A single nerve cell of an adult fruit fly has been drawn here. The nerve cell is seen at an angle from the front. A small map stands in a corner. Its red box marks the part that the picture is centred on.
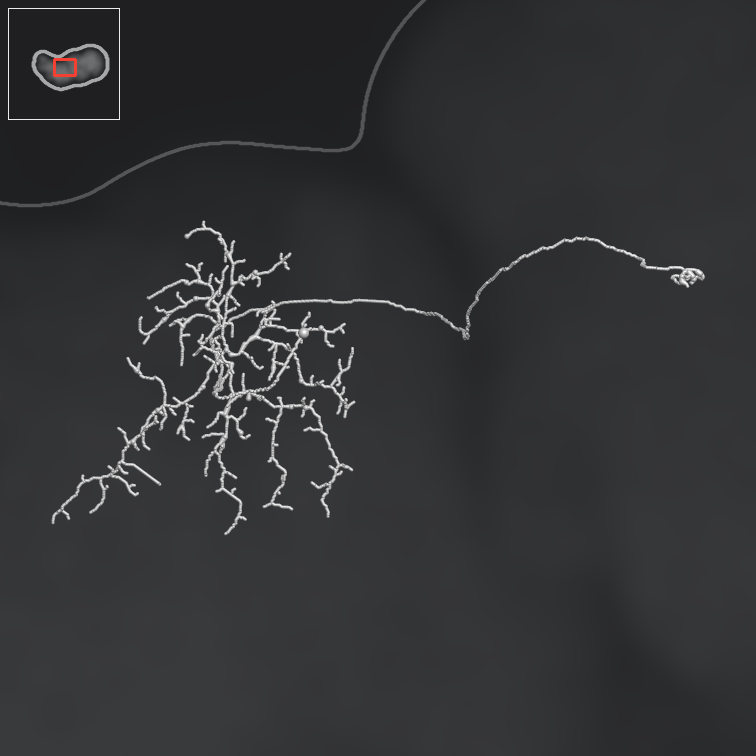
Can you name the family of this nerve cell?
MeTu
